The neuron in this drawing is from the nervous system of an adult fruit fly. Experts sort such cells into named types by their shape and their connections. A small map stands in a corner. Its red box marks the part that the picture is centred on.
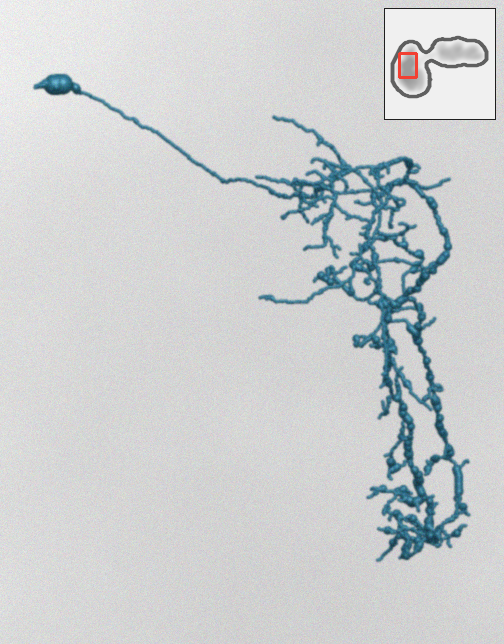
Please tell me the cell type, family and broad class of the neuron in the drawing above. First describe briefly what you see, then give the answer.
The cell body can be seen at the upper left of the picture. Dozens of branch ends can be seen. It is of cell type AMMC021. Its family is hemilineage MD3. This is a central-brain intrinsic neuron.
